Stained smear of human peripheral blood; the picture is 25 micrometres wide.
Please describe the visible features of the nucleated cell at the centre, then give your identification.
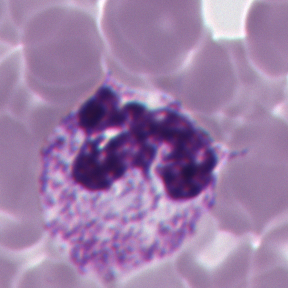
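Several lobes, joined to one another, make up the nucleus, which lies mainly in the upper half of the cell. Its chromatin is dark purple and densely clumped. The cytoplasm is plentiful, pale lilac between the granules. The cell is a segmented neutrophil.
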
